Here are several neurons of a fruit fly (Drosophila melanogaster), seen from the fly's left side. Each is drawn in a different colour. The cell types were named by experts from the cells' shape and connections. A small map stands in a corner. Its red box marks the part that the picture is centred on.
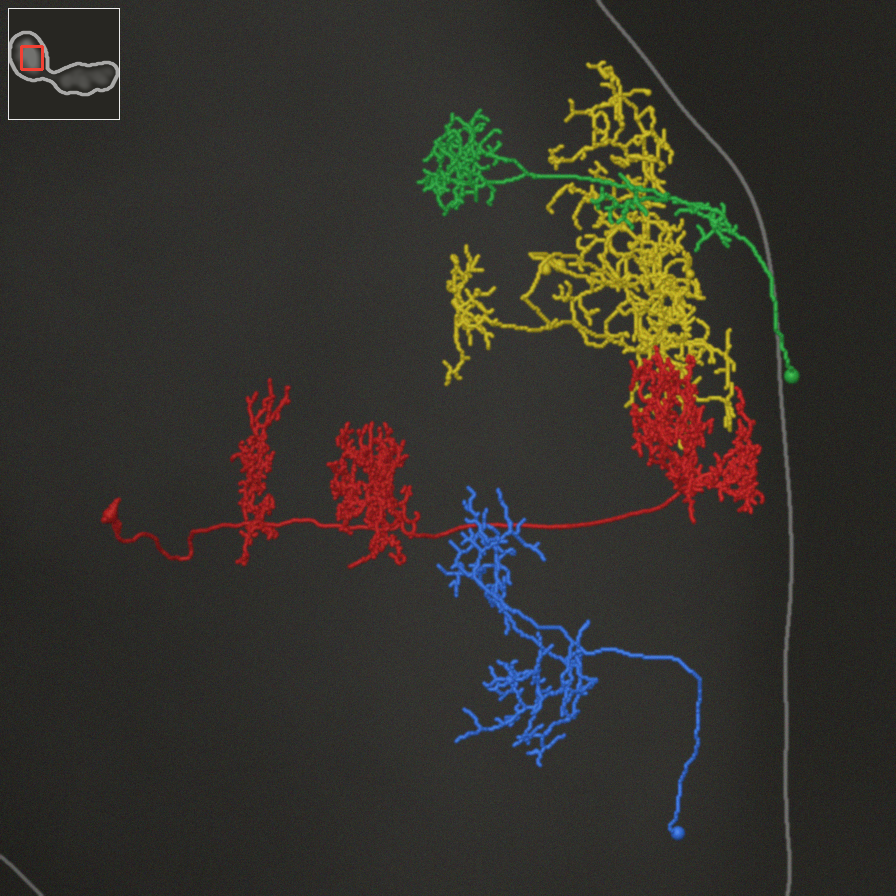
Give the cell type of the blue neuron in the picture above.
Y14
